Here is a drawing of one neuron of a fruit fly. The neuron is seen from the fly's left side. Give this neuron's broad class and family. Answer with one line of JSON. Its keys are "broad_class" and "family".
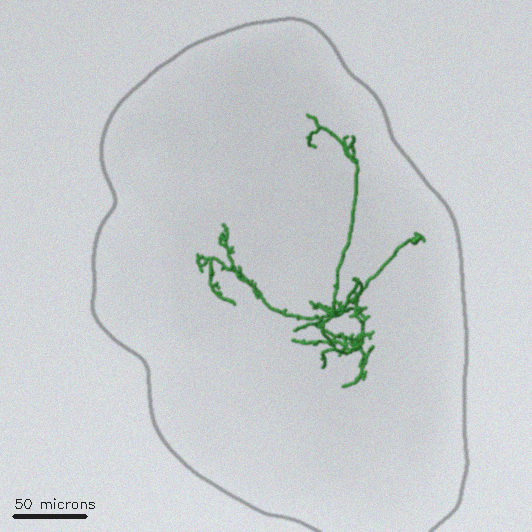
{"broad_class": "central-brain intrinsic neuron", "family": "hemilineage DM6_ventral"}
